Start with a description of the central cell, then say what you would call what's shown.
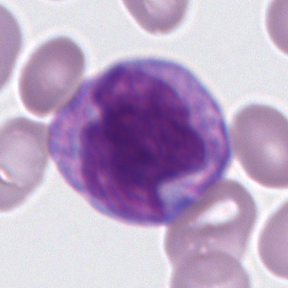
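Roughly round, this one, with a smooth edge. The nucleus fills most of it; it's irregular and folded, with a notch on its lower right side. The rim of cytoplasm is wider on the left of the nucleus than on the right. It's an atypical promyelocyte.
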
